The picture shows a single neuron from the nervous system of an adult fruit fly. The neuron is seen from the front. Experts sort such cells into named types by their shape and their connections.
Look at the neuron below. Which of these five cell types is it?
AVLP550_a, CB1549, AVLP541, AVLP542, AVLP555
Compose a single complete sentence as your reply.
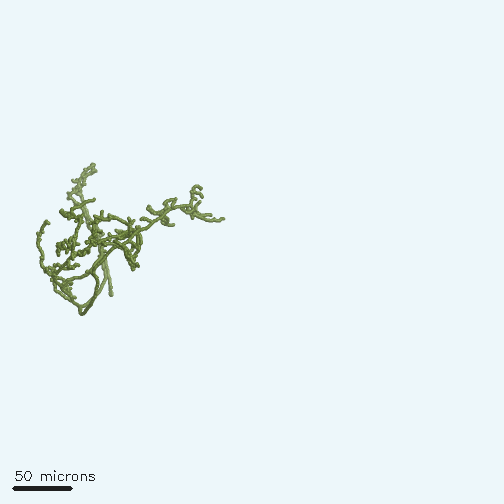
This neuron has been assigned cell type AVLP541.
